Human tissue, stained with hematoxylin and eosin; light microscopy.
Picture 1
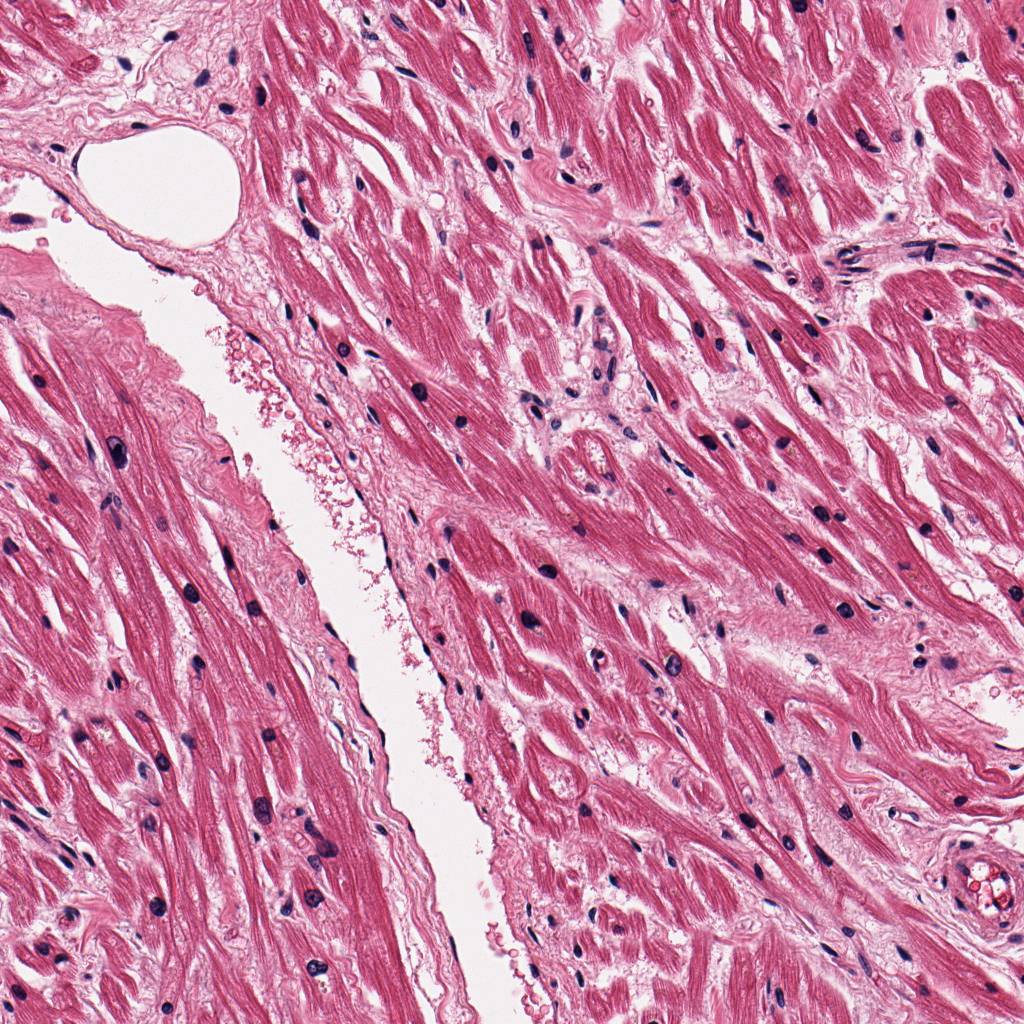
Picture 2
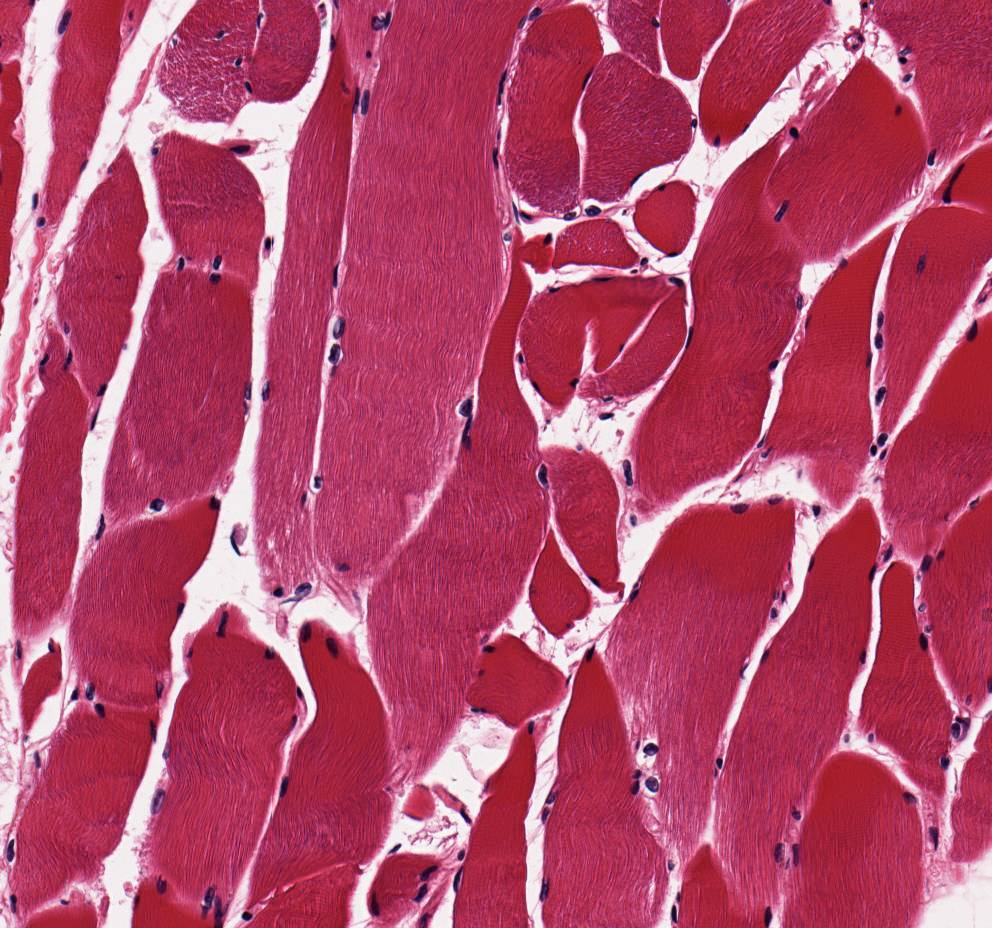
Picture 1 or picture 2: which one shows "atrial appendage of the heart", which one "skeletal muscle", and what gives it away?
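Picture 1 shows the atrial appendage of the heart; picture 2 shows skeletal muscle. In picture 1 the muscle fibres branch and join one another, each with a single oval dark nucleus lying centrally. Pale pink loose connective tissue with scattered small dark nuclei lies between groups of fibres. In picture 2 the fibres have dark, flattened nuclei at their edges, and their cytoplasm stains a deep, even red with fine lengthwise lines. Only scant, delicate connective tissue lies between them.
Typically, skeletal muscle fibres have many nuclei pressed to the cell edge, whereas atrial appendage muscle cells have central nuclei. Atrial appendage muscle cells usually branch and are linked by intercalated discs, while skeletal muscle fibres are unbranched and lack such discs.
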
